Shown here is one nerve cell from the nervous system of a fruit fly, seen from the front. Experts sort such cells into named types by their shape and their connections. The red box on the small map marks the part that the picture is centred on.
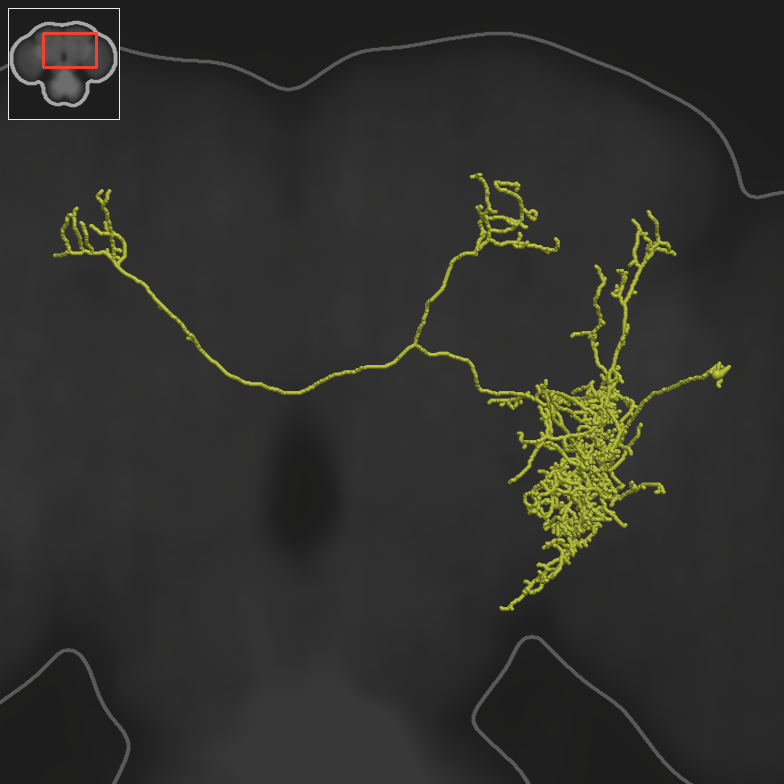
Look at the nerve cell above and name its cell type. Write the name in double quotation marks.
"AVLP720m"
